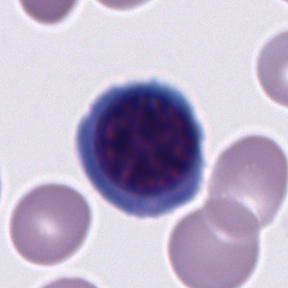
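Normoblast, the central cell in a stained smear of human peripheral blood. Its nucleus sits off-centre, shifted toward the upper right, and no nucleoli can be seen in it. The cytoplasm forms a deep blue rim, widest on the lower-left side, with no visible granules.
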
